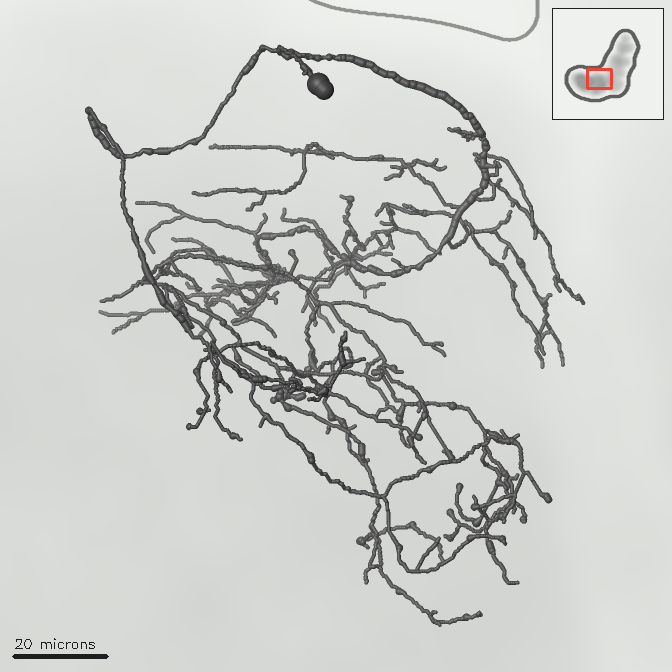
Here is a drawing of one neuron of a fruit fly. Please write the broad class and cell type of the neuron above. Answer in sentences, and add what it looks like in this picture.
This is a central-brain intrinsic neuron. The cell type is PLP079. The cell body is at the top of the picture. By the scale bar it is about 130 microns tall in this view.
